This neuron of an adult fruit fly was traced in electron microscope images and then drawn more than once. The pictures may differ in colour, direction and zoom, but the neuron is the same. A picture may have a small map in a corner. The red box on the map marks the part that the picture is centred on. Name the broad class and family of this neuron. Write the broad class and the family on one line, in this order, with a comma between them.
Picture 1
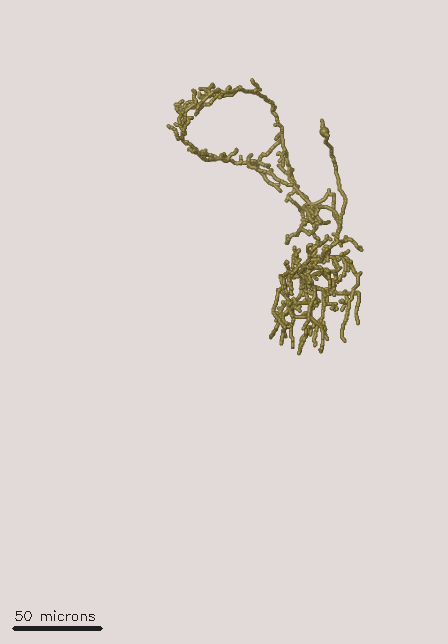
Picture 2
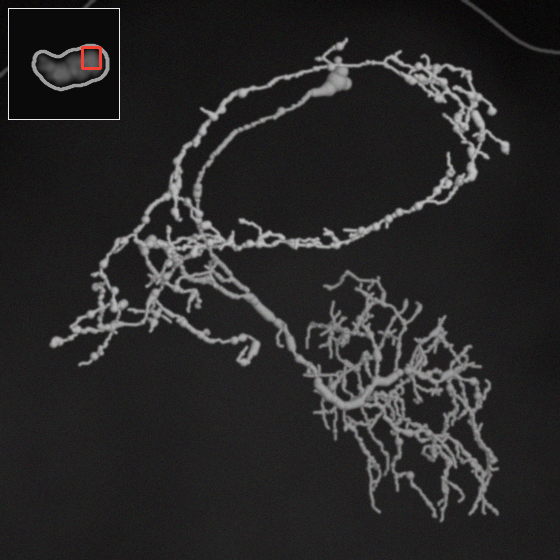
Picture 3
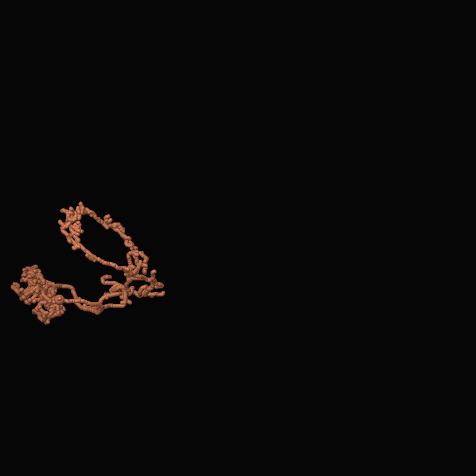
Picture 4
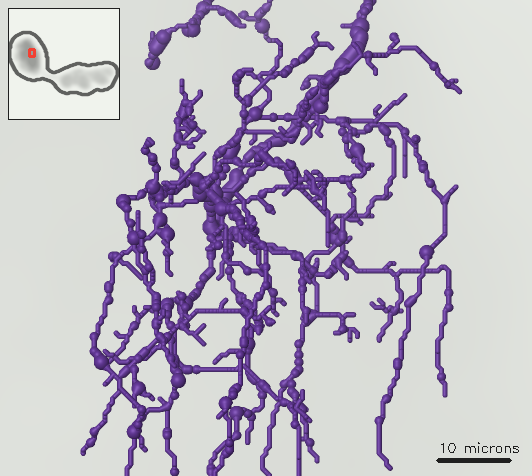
visual projection neuron, hemilineage SLPpl2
